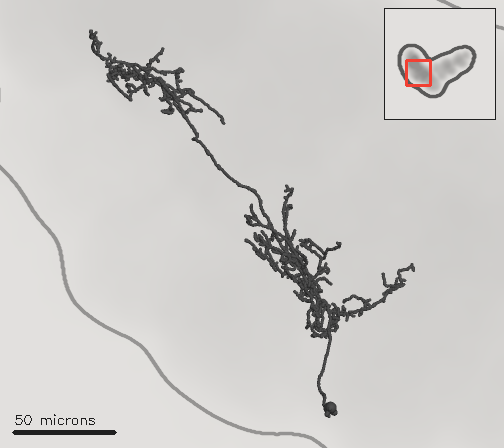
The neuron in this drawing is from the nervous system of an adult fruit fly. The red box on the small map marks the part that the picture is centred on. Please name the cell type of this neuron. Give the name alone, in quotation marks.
"LAL104"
